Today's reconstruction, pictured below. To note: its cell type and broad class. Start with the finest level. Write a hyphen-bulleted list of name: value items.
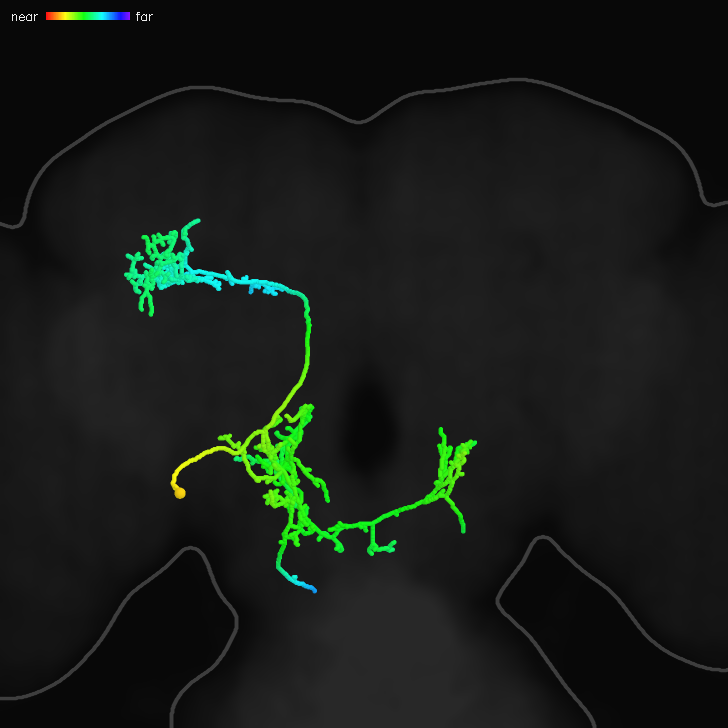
- cell type: VES004
- broad class: central-brain intrinsic neuron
